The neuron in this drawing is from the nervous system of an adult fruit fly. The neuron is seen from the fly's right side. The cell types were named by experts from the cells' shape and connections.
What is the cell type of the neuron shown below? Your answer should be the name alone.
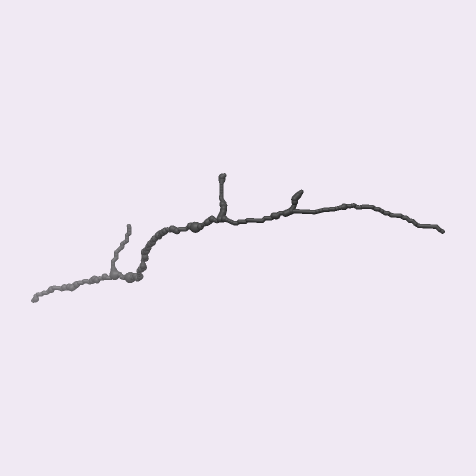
SNta35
